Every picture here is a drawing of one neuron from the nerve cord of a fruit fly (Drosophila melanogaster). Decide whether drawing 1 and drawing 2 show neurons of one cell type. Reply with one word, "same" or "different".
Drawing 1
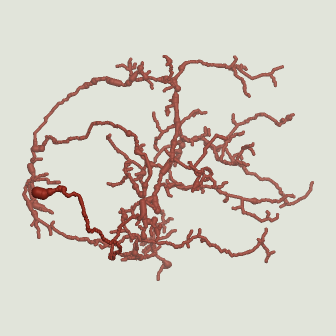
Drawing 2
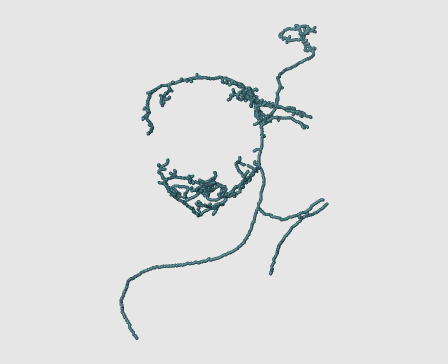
different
